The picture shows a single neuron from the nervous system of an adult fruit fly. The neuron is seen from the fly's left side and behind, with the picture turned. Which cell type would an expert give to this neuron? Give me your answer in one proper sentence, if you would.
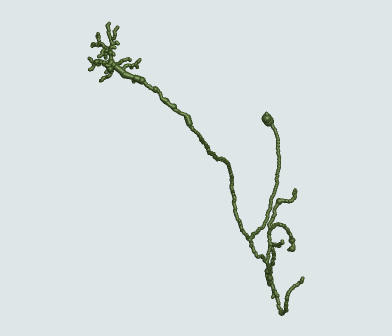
The neuron has LC12 as its cell type.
